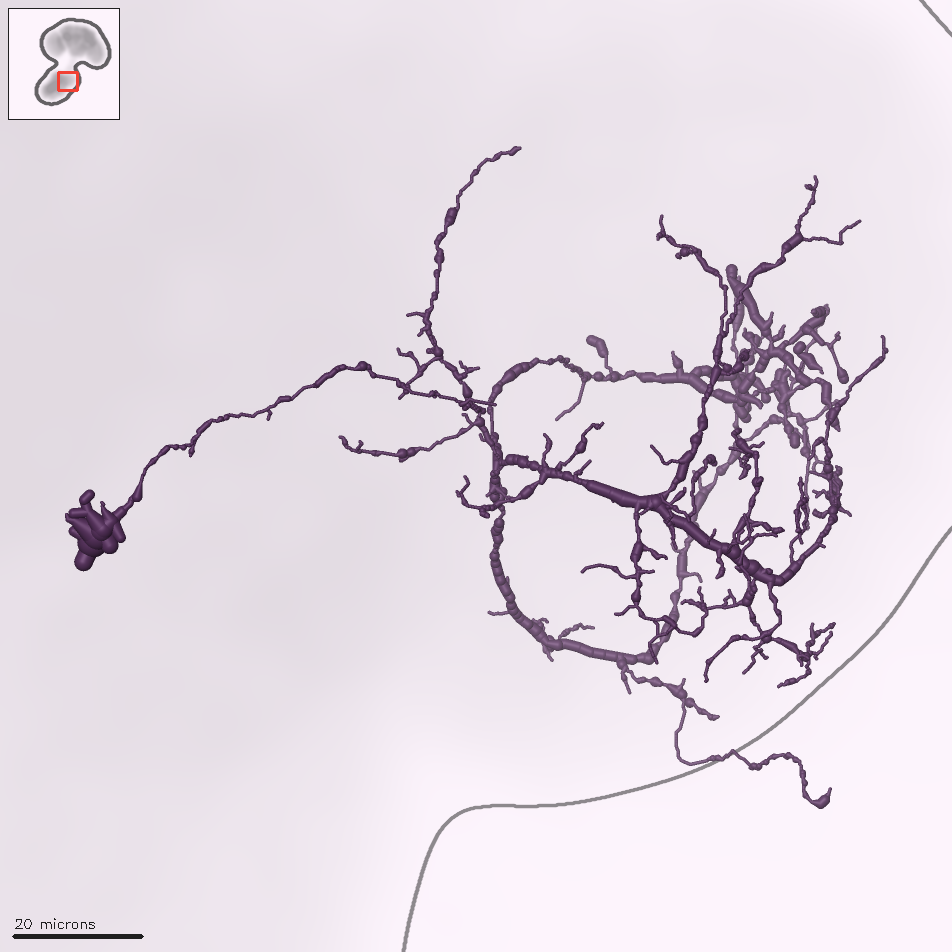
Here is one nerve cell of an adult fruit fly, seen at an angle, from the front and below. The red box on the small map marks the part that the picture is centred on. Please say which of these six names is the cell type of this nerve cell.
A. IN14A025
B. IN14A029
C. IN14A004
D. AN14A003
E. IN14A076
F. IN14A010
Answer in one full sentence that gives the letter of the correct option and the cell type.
The type of cell that the nerve cell represents is IN14A004, option C.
